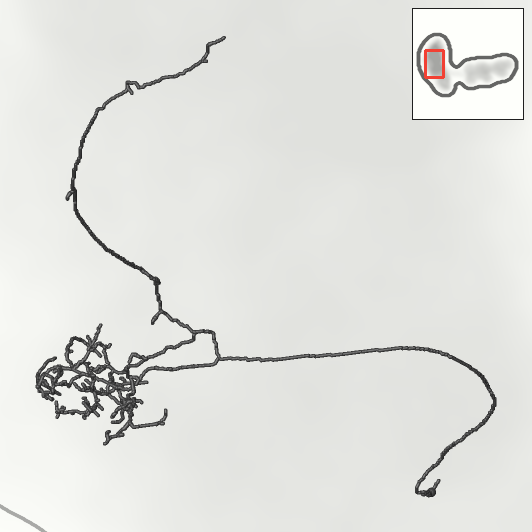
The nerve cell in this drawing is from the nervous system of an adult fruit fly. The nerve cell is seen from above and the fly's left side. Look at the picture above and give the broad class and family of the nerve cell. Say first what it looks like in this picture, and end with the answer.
It lies in the brain. The cell body is at the lower right of the picture. It is a central-brain intrinsic neuron. The family is hemilineage LB5.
